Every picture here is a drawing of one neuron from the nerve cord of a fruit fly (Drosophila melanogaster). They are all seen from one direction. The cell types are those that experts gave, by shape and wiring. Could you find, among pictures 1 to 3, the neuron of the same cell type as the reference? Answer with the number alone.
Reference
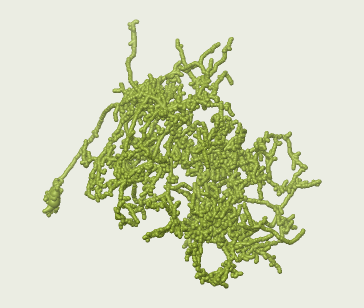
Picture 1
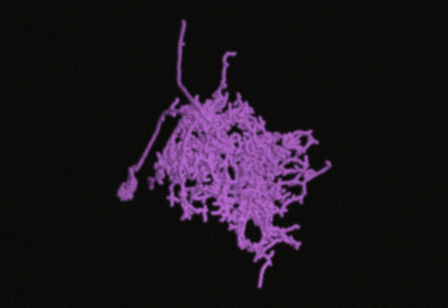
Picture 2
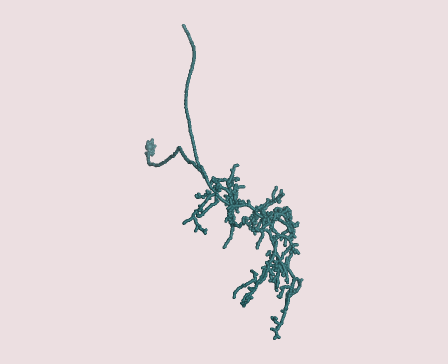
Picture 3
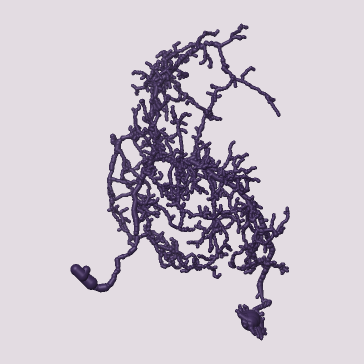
1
